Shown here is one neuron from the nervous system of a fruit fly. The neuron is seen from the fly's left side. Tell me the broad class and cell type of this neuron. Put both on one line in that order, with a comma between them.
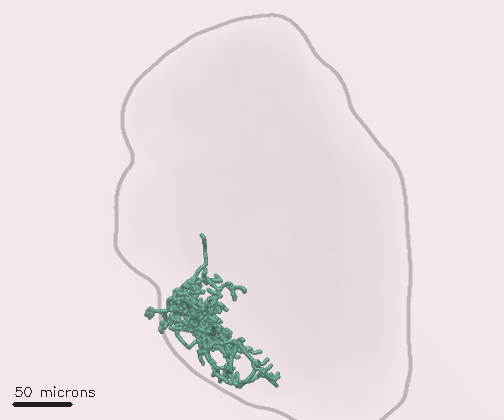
central-brain intrinsic neuron, GNG049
